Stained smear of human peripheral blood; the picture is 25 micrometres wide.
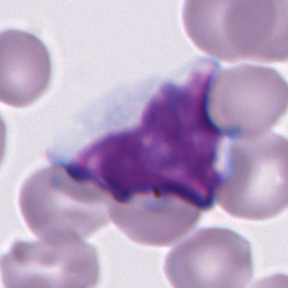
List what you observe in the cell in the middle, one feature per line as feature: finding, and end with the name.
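Nucleus: irregular, with pointed angular extensions
Chromatin: dark purple, streaky texture
Cytoplasm border: faint and wispy at upper left, not sharply defined
Speck: tiny, dark brown, at lower edge of nucleus
Name: myeloblast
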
